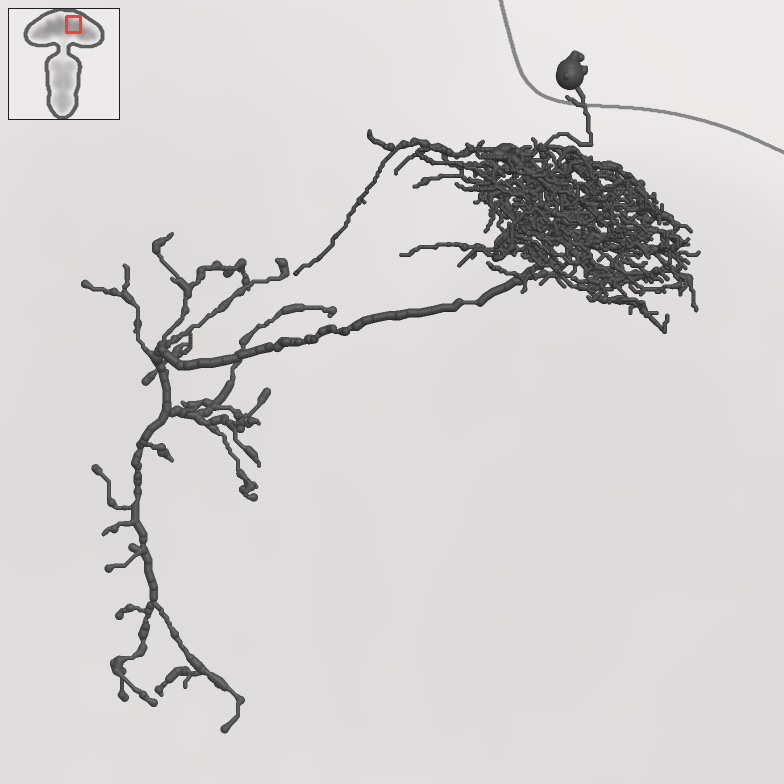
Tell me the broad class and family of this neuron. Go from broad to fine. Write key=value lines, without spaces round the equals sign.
broad_class=central-brain intrinsic neuron
family=hemilineage AOTUv3_dorsal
